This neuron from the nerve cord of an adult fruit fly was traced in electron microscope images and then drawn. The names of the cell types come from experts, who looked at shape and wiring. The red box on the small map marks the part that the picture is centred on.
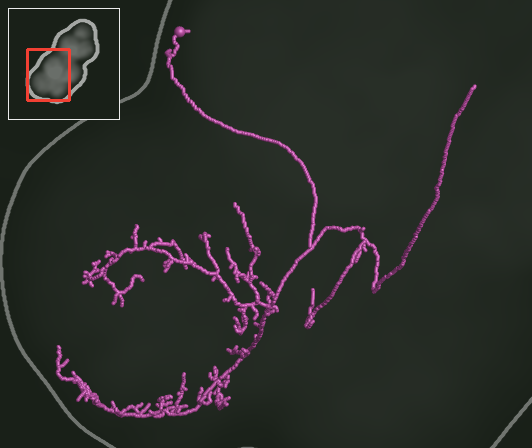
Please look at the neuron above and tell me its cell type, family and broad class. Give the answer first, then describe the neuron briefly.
It is of cell type IN23B049. Its family is hemilineage 23B. It is a nerve-cord intrinsic neuron. Dozens of branch ends can be seen. As drawn here it is about as wide as it is tall.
